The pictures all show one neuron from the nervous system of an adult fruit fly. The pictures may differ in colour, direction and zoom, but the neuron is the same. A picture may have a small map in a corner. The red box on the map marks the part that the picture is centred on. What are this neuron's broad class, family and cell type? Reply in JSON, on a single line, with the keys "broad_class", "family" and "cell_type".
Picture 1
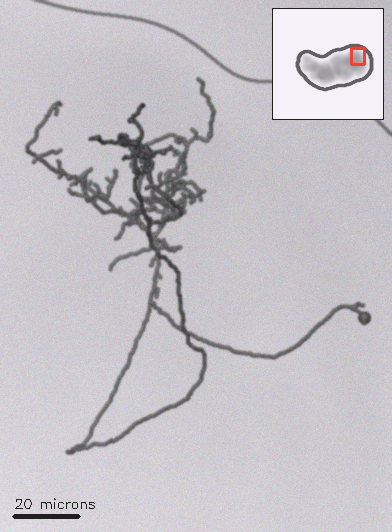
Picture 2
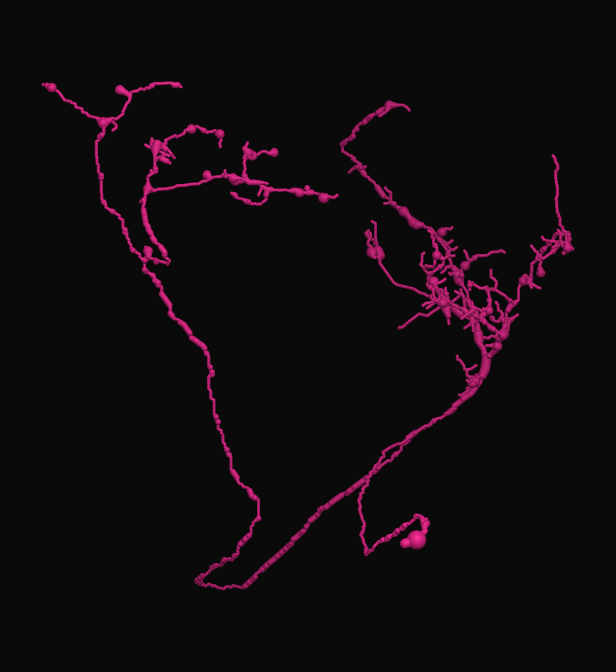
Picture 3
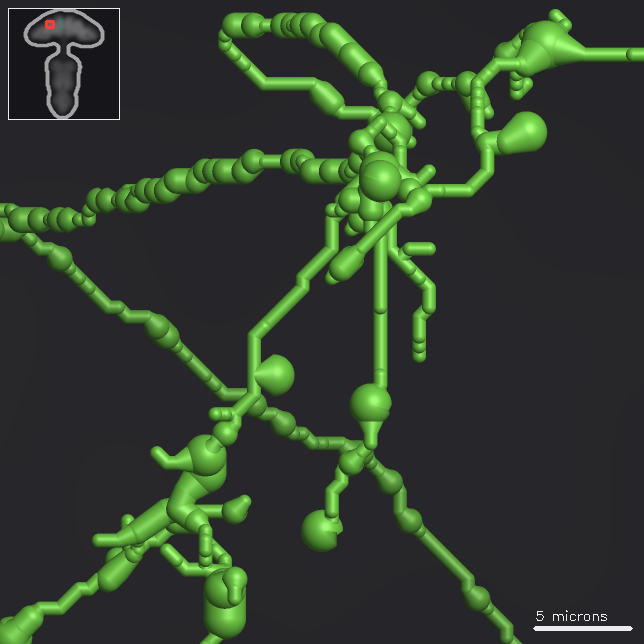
{"broad_class": "central-brain intrinsic neuron", "family": "hemilineage VLPl2_posterior", "cell_type": "CB1804"}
